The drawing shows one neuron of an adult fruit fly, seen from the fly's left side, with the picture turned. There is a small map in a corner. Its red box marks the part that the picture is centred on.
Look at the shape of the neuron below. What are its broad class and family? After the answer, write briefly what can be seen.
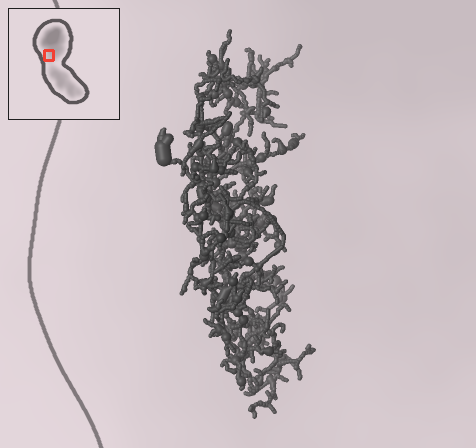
This is an optic-lobe intrinsic neuron. Its family is Pm. Dozens of branch ends can be seen. As drawn here it is more than twice as tall as it is wide.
